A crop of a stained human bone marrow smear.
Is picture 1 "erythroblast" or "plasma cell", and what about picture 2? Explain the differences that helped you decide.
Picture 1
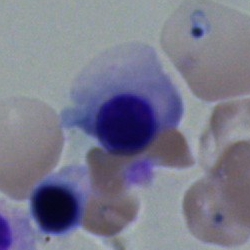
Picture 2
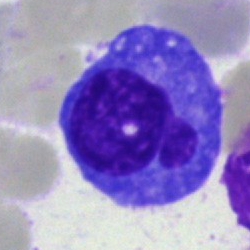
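Going by what's there: picture 1 is the erythroblast, picture 2 the plasma cell. The cytoplasm first: plentiful and pale lavender-blue in the erythroblast, abundant and deep blue in the plasma cell.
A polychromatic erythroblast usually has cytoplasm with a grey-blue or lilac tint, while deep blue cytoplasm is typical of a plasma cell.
Then the chromatin: dark and a fairly uniform purple in the erythroblast, dark purple but coarsely clumped in the plasma cell.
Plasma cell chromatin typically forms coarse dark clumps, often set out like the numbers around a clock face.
In the plasma cell, the nucleus lies off-centre toward the left.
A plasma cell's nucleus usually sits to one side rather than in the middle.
Neither shows granules in the cytoplasm, but the plasma cell has small clear vacuoles near its top, and no nucleoli can be seen in the erythroblast.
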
